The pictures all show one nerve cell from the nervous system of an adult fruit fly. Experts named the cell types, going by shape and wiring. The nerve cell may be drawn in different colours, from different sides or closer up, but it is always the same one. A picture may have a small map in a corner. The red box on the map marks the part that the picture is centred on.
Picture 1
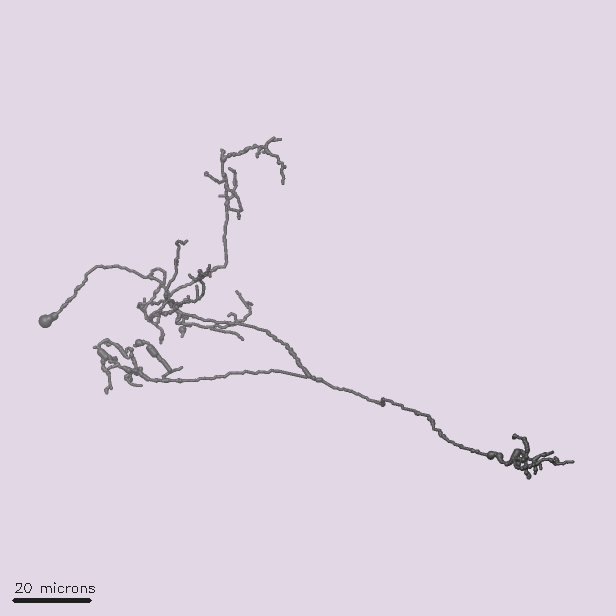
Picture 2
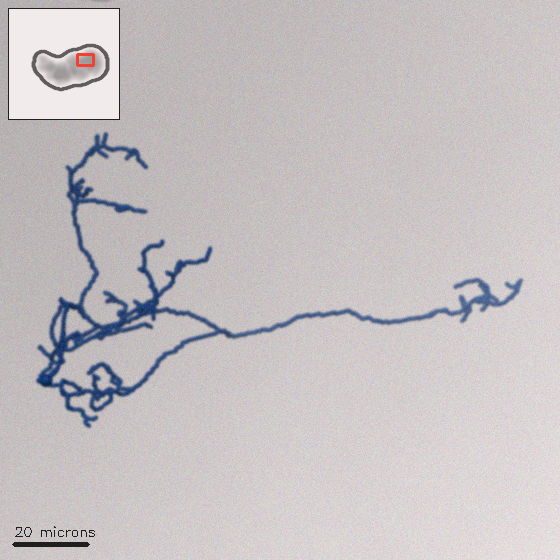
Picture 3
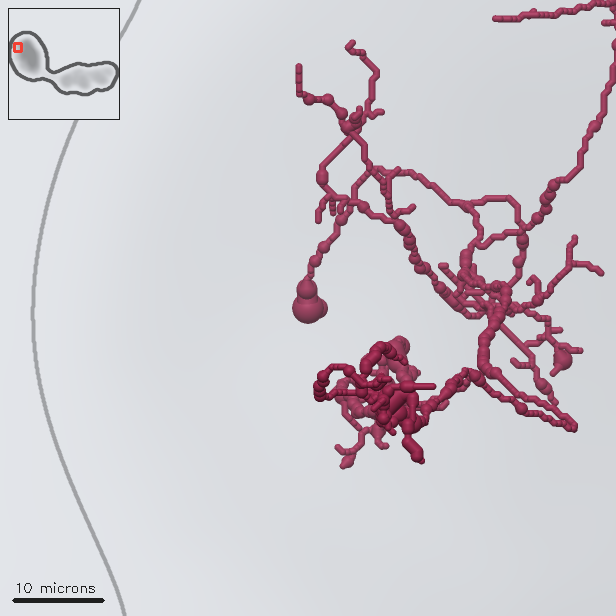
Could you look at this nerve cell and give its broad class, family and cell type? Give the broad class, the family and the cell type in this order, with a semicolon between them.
central-brain intrinsic neuron; class DAN; PAM13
